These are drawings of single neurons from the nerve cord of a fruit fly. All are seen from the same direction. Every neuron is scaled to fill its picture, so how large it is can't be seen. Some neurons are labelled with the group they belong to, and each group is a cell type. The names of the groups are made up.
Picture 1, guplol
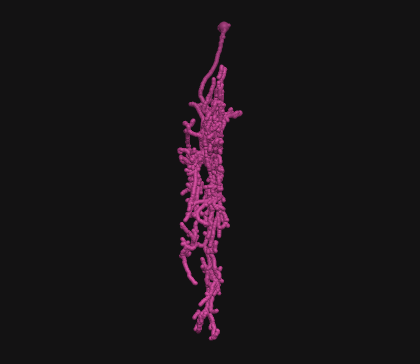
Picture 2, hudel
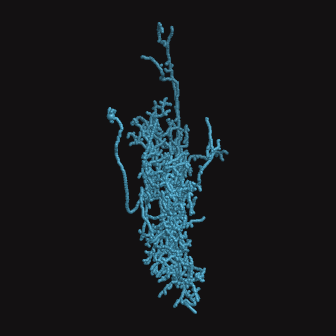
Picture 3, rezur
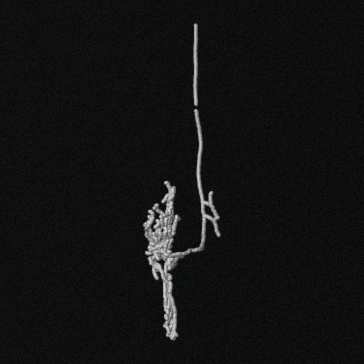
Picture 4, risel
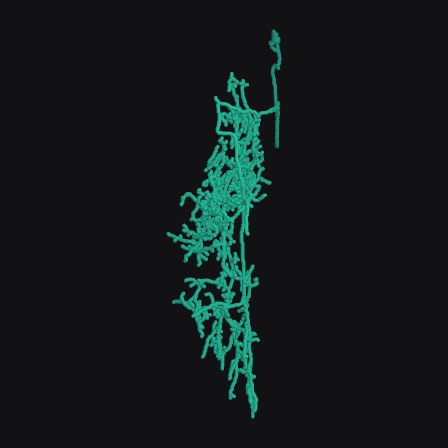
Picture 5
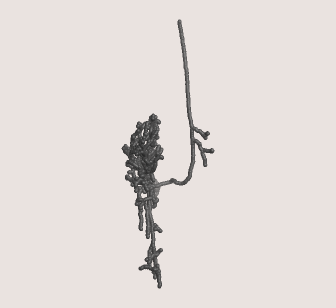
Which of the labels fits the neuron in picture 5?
rezur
